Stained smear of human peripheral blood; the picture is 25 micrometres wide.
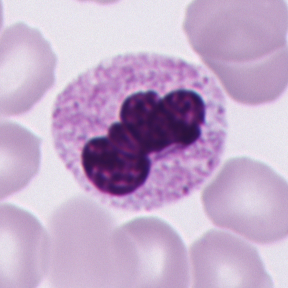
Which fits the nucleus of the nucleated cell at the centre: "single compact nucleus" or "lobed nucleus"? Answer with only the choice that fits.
Lobed nucleus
